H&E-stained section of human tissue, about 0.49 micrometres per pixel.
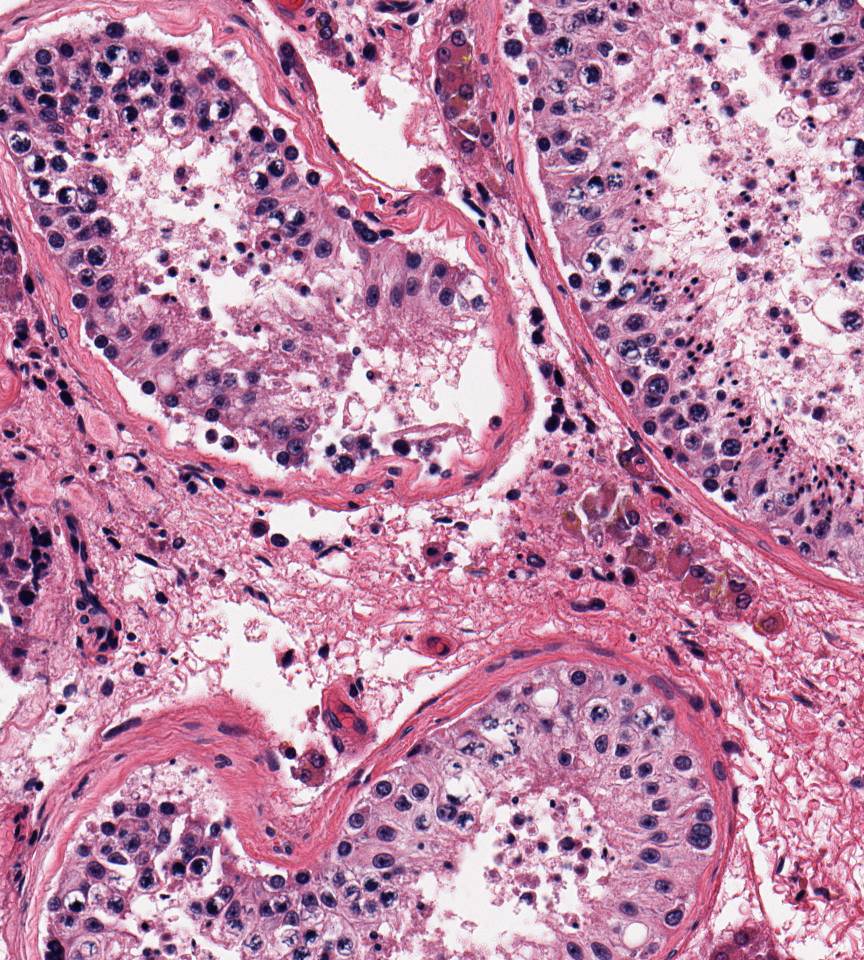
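Testis. Three large cross-cut tubules fill the top left, top right and bottom around central interstitial tissue. Many rows of rounded cells line each, a stratified layer. Inside, not empty, lie loose pale pink flocculent material and scattered detached cells. In the right-centre interstitium lies a small cluster of polygonal cells; their pink cytoplasm holds yellow-brown pigment.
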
